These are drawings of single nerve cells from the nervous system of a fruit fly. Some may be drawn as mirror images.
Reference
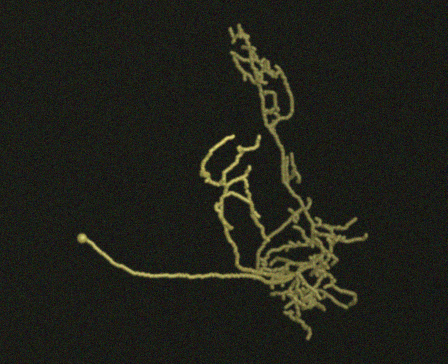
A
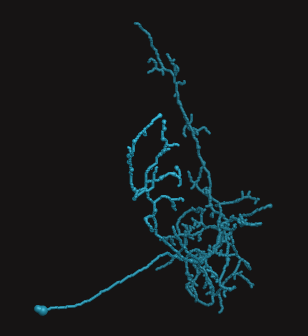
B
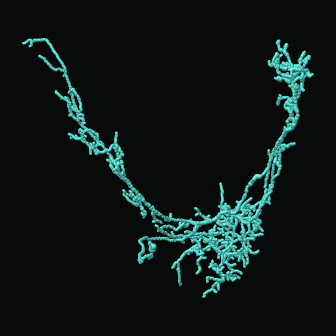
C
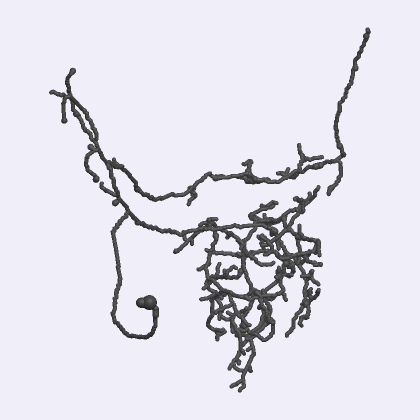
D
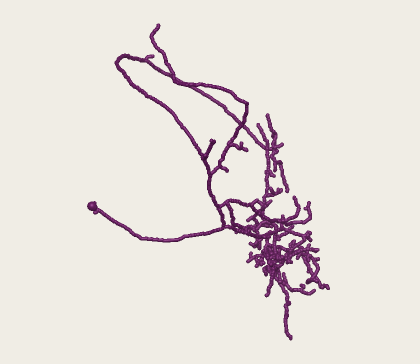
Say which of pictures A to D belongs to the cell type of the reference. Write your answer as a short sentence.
Picture A shows a nerve cell of the same cell type.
